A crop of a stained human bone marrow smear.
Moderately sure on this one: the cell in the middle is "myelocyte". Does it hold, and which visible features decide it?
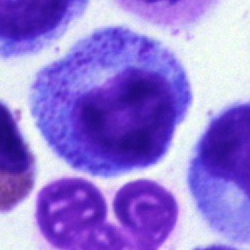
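Deciding feature: blue cytoplasm with dark purple granules scattered through it. Verdict: promyelocyte, not myelocyte.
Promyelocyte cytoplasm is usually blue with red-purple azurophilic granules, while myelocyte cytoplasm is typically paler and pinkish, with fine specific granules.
The blue cytoplasm therefore speaks for promyelocyte and against myelocyte.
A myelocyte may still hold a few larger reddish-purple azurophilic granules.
Scattered purple granules alone could thus suit either name. Otherwise simply seen: outline roughly round, edge slightly uneven; nucleus off-centre toward the lower right, chromatin dark purple; cytoplasm widest on the upper and left sides of the nucleus. Two smaller round purple cells lie side by side just below.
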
